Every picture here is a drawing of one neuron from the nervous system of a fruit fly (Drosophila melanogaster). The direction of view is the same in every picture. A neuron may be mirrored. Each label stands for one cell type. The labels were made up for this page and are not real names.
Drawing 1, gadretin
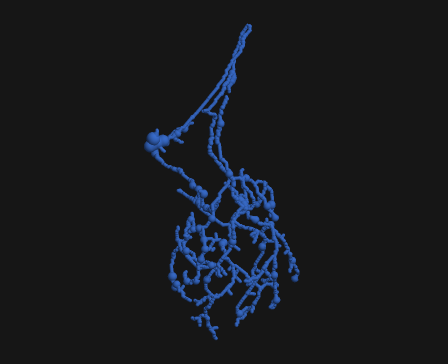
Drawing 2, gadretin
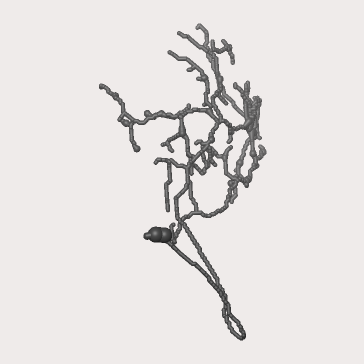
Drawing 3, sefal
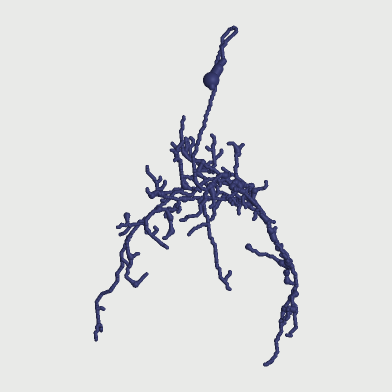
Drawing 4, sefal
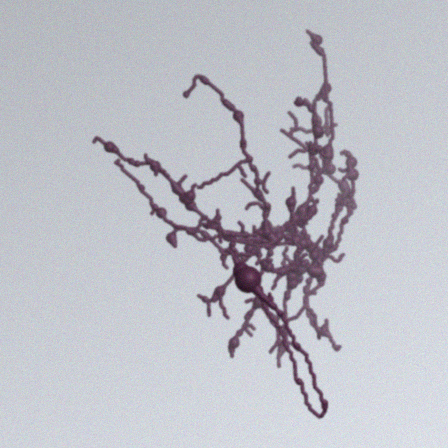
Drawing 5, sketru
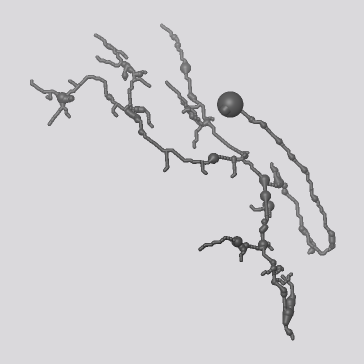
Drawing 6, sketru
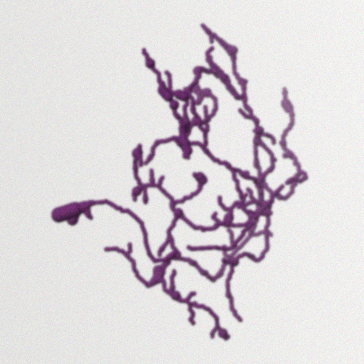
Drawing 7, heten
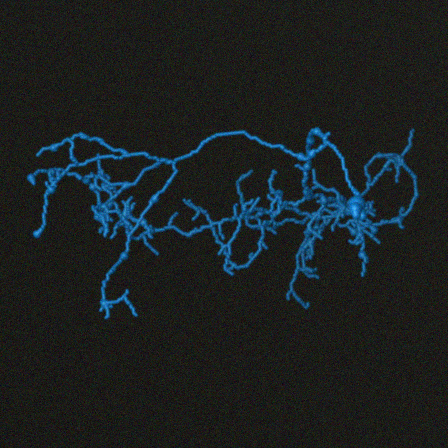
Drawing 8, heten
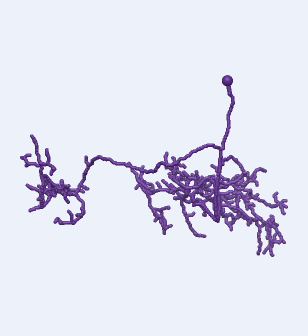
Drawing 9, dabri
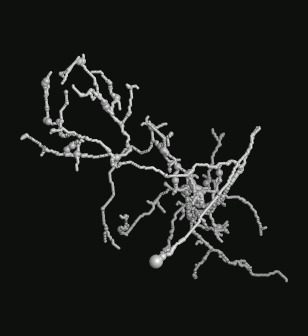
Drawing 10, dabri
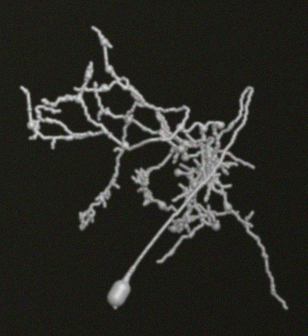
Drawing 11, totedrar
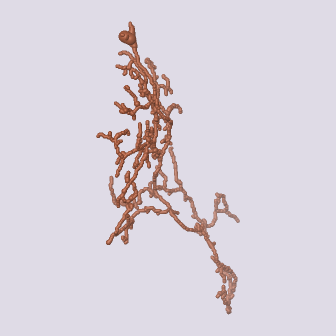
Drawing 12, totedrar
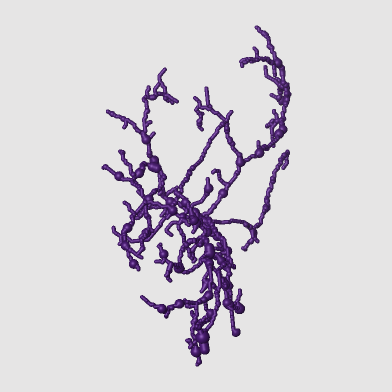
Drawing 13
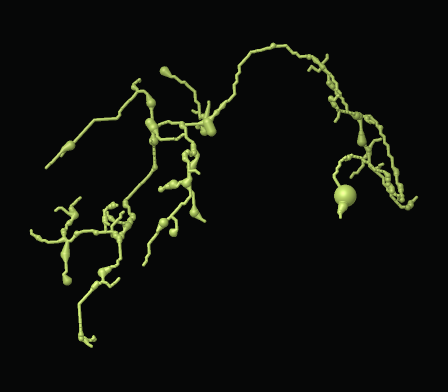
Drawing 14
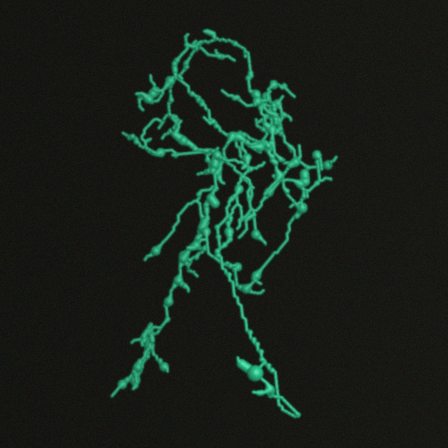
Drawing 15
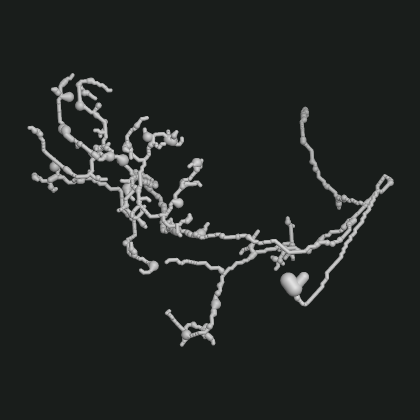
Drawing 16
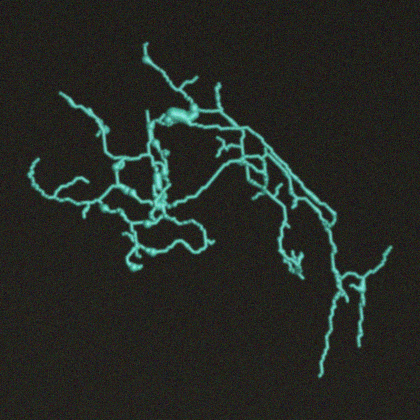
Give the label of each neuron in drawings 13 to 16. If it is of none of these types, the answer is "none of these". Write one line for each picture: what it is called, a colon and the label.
13: none of these
14: gadretin
15: none of these
16: none of these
